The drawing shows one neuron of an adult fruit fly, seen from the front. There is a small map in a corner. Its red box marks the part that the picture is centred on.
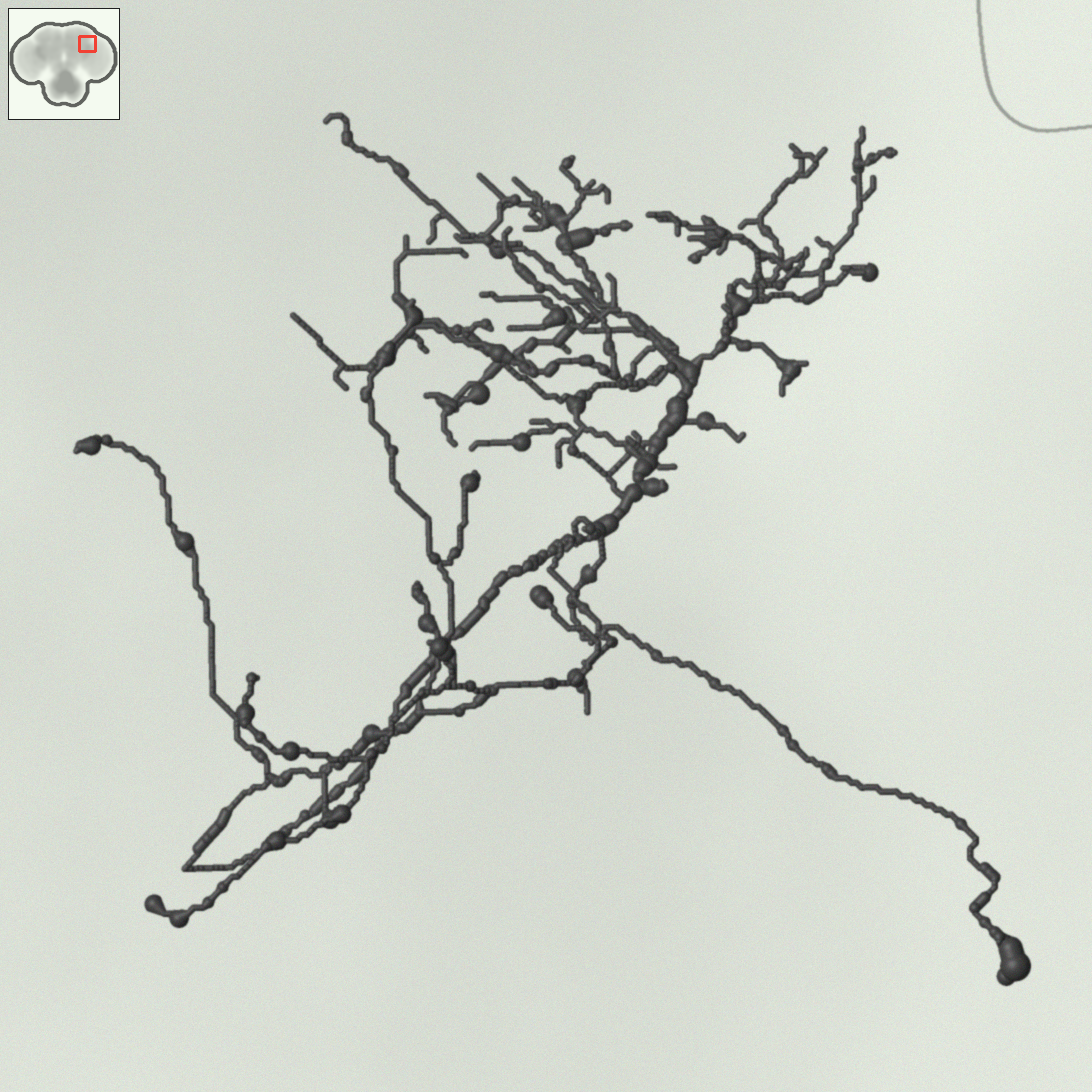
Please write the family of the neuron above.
hemilineage VLPl2_posterior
